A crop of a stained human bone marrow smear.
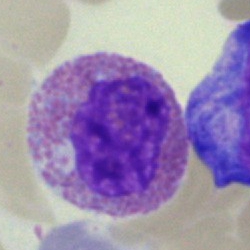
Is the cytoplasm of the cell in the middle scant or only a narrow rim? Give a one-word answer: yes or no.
No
